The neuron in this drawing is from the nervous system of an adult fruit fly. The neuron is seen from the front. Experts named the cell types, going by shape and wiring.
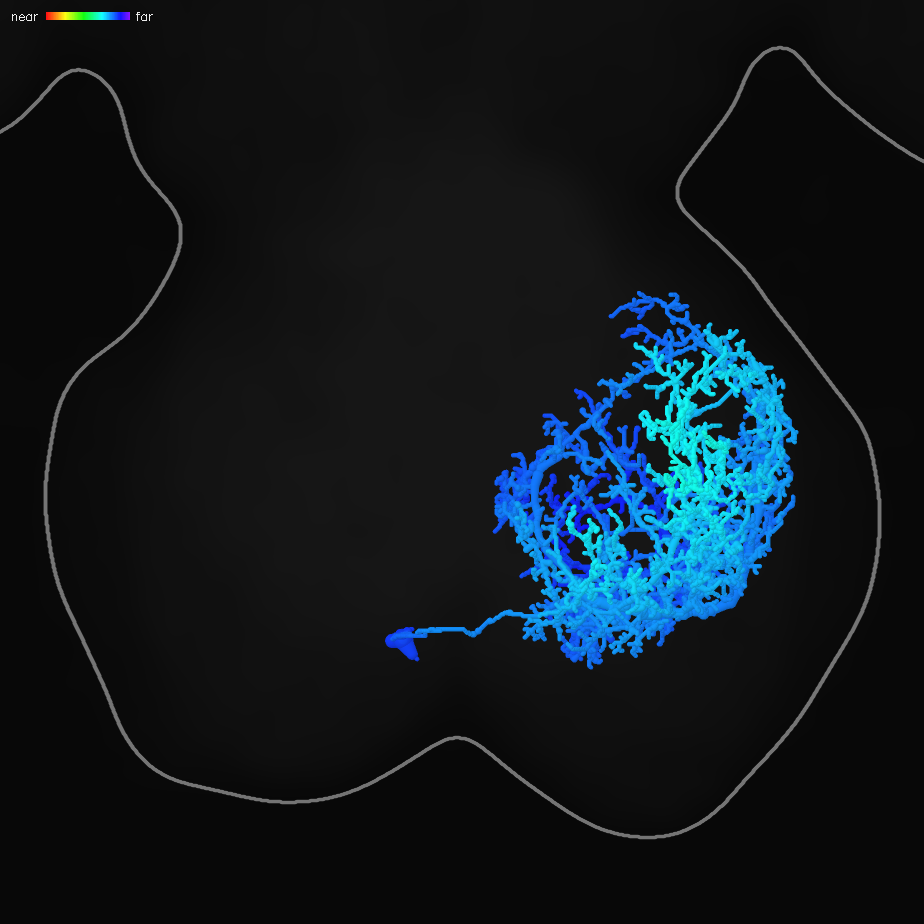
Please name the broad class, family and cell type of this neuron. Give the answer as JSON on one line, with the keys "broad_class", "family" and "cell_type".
{"broad_class": "nerve-cord intrinsic neuron", "family": "hemilineage 13B", "cell_type": "IN13B004"}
